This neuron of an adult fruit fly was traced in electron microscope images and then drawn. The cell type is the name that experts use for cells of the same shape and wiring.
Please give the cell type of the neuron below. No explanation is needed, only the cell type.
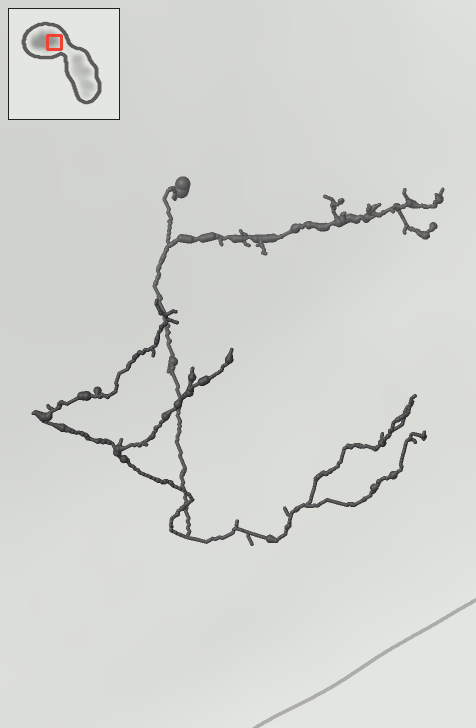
TmY9a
